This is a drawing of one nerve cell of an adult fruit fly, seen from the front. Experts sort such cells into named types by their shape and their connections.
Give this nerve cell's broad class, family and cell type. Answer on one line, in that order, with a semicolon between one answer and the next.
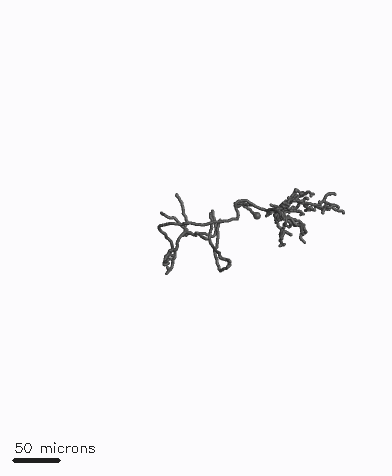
central-brain intrinsic neuron; hemilineage DM5_central; PVLP144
